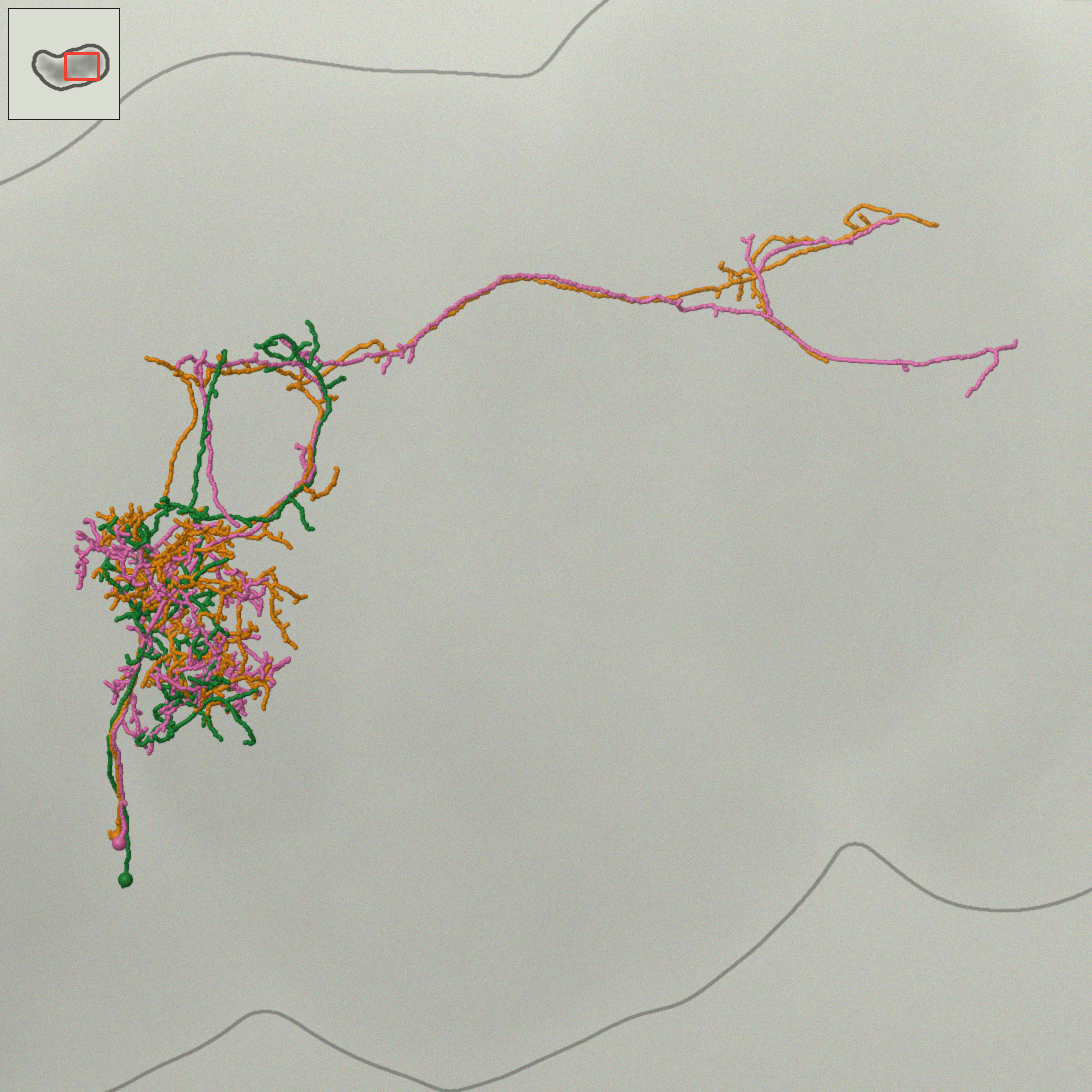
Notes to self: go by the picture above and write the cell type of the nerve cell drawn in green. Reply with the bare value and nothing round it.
CB1302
